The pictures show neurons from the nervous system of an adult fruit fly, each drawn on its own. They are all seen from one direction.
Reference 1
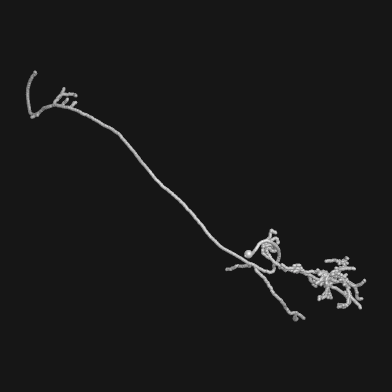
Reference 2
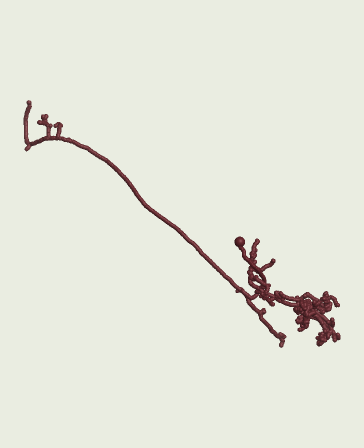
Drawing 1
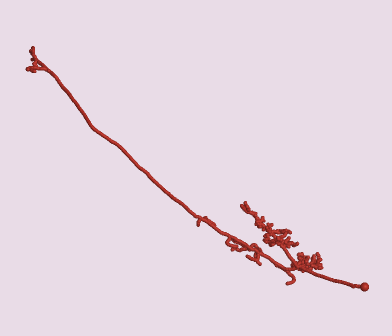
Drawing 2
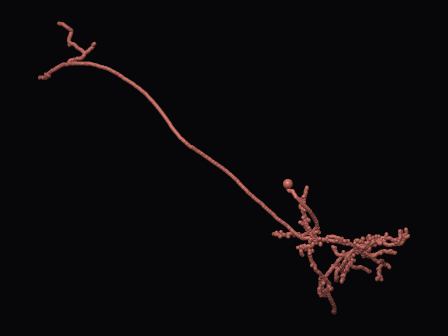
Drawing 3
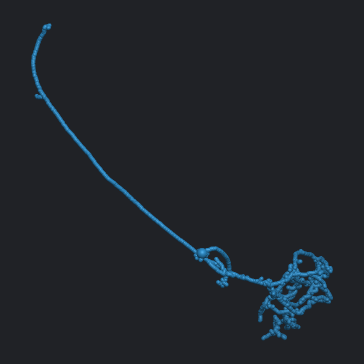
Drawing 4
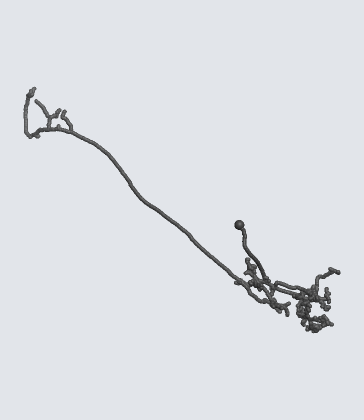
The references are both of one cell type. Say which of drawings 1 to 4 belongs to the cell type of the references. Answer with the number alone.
4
